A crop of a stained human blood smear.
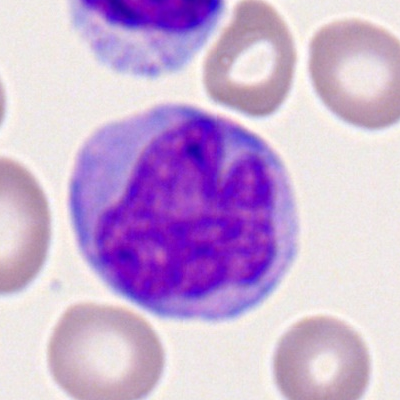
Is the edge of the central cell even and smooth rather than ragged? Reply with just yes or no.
Yes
